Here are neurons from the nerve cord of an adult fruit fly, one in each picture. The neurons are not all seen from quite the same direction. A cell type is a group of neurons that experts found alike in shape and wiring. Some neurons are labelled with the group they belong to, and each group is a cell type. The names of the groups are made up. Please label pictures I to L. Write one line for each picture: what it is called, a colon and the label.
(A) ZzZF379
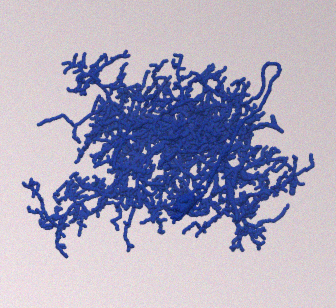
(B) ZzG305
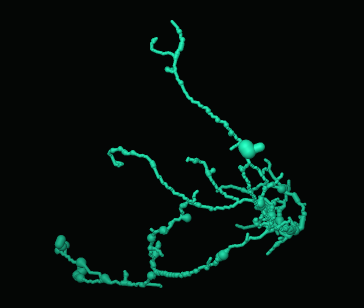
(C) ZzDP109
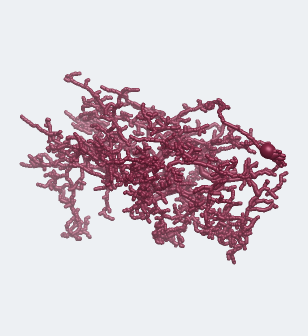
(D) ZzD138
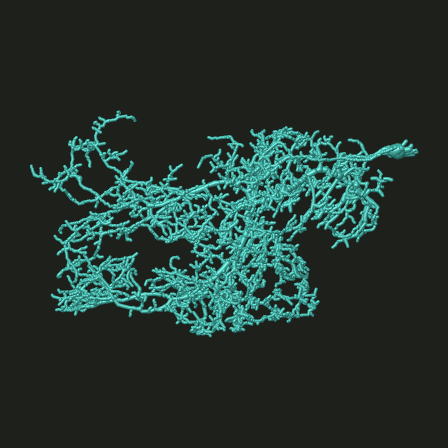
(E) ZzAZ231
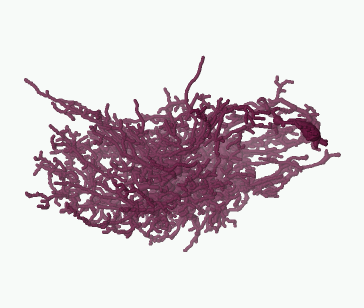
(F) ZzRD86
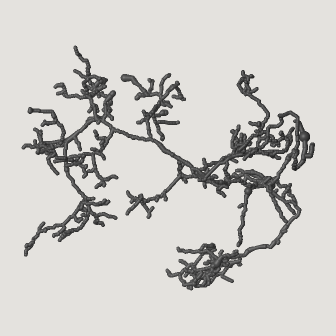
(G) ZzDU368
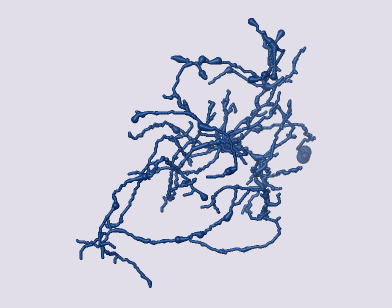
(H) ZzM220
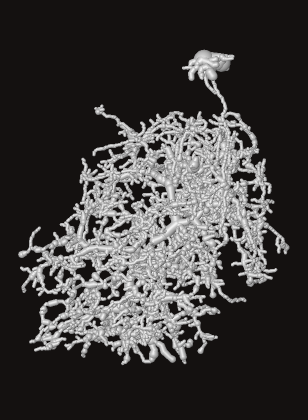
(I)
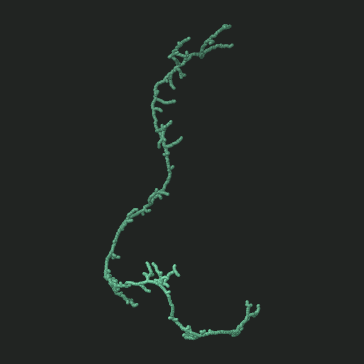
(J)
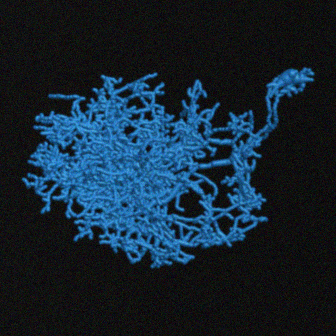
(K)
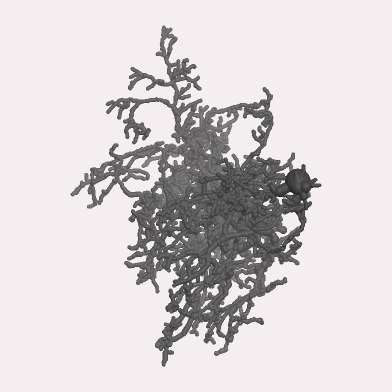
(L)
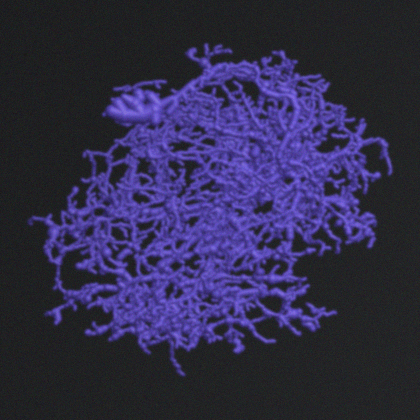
I: ZzG305
J: ZzAZ231
K: ZzZF379
L: ZzM220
